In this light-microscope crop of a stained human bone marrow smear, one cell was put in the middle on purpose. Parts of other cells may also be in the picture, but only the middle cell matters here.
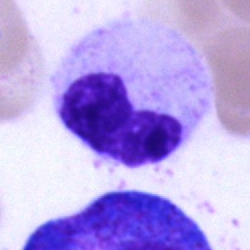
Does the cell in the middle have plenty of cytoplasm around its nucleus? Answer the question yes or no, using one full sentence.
Yes, the cell holds plenty of cytoplasm.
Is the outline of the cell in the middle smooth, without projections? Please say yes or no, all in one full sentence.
Yes, the cell does have a smooth edge free of projections, blebs or tags.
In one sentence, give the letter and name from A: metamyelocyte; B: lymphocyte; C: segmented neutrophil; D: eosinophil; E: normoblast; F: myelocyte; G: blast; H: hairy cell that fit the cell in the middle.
With the cell in the middle being a metamyelocyte, option A is the correct choice.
